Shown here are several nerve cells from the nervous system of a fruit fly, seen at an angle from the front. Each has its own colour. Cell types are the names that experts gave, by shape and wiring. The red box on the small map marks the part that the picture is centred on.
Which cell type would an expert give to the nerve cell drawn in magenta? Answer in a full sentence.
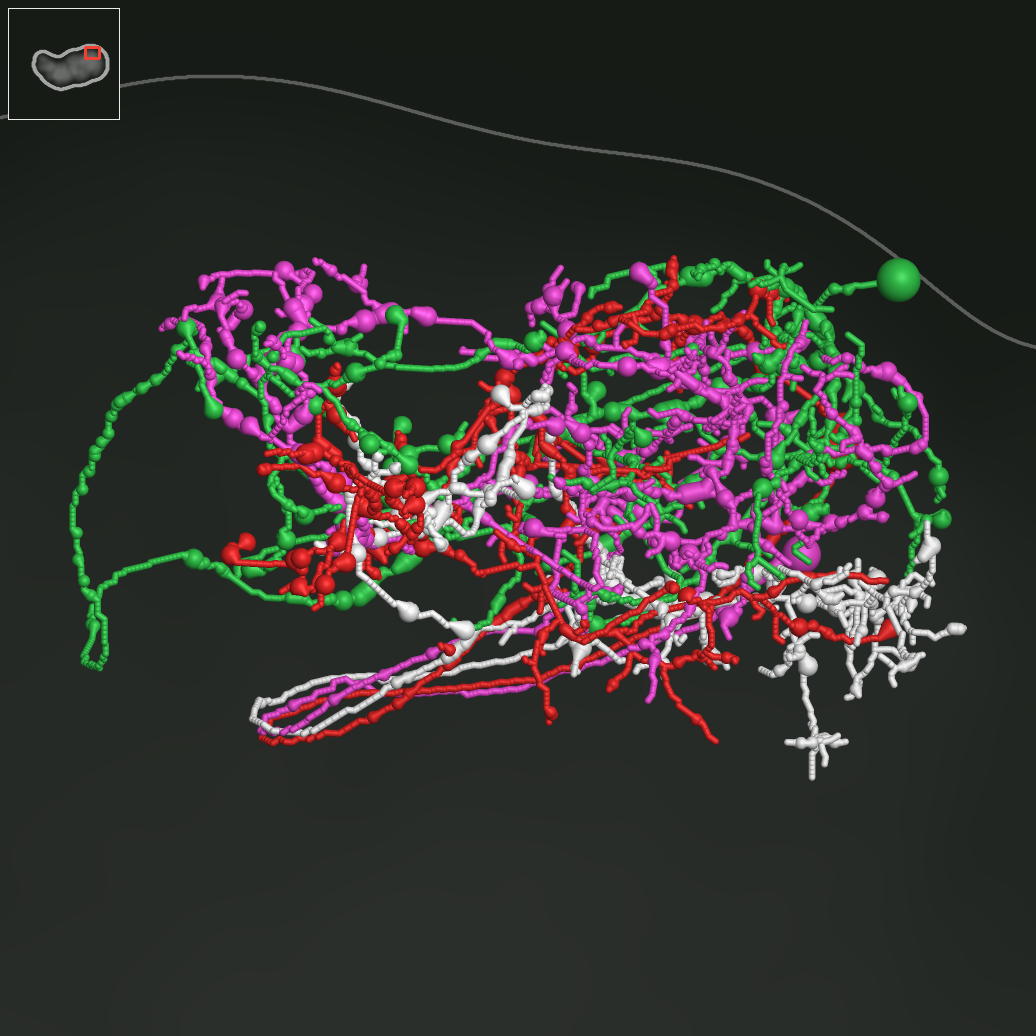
The cell type is CB3012.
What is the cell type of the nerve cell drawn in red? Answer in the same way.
The cell type is LHPV4d3.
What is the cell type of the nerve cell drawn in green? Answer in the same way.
The cell type is LHPV5h2_a.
